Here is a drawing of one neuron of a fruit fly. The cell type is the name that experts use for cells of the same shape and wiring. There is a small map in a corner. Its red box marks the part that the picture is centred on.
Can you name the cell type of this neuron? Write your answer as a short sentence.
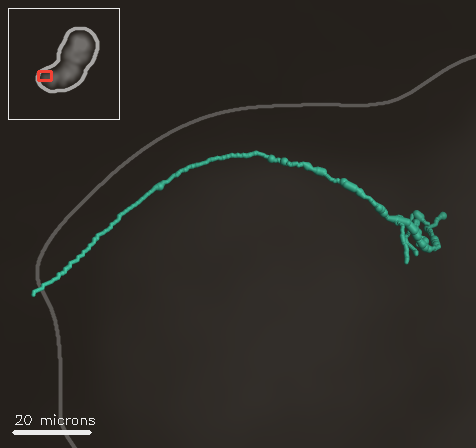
The cell type is SNxx03.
